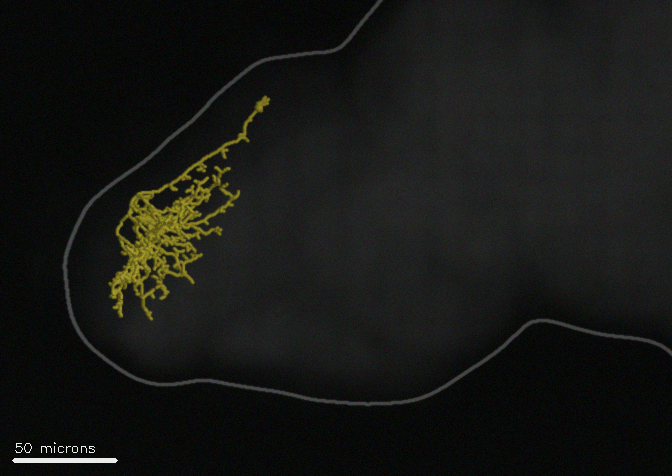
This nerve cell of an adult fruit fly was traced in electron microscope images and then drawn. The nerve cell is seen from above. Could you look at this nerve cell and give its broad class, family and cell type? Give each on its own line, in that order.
optic-lobe intrinsic neuron
Dm
Dm20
